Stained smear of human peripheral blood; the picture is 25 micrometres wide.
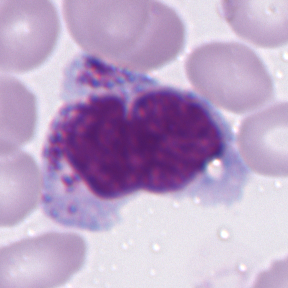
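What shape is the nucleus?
Two-lobed and heart-like, from a deep notch at its top edge.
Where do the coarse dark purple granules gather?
Mainly in the cytoplasm on the left and upper left.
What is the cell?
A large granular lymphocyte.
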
